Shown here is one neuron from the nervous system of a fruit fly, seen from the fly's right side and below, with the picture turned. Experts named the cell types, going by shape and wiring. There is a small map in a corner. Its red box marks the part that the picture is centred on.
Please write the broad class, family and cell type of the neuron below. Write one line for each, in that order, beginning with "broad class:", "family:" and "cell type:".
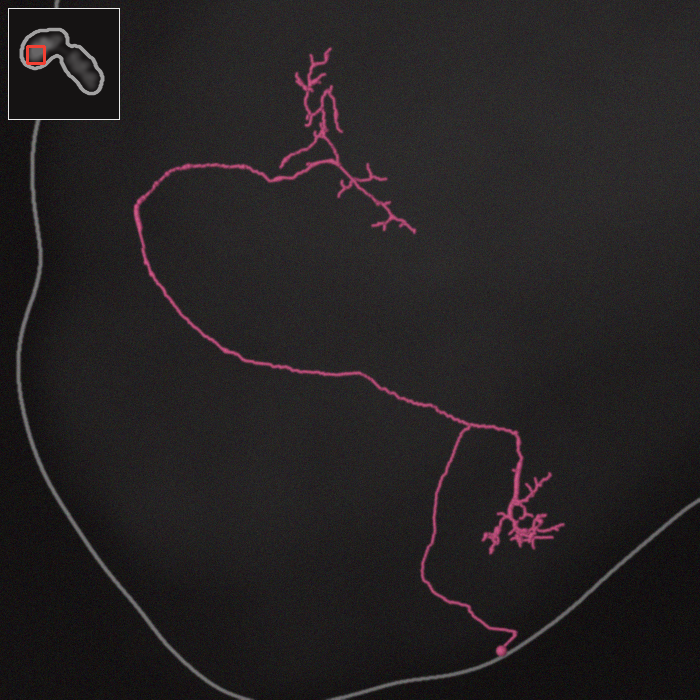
broad class: visual projection neuron
family: hemilineage VPNd3
cell type: LC9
